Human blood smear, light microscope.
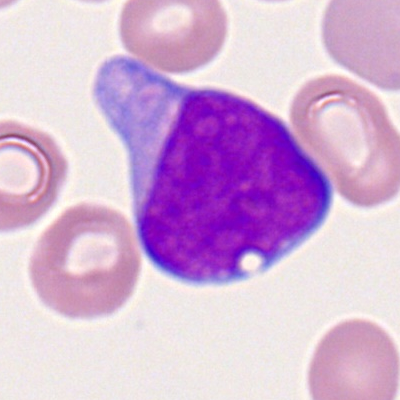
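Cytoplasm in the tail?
Pale blue; away from the tail, only a thin blue rim edges the nucleus.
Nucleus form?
A single unlobed mass.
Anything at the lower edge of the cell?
One small round clear spot.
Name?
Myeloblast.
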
